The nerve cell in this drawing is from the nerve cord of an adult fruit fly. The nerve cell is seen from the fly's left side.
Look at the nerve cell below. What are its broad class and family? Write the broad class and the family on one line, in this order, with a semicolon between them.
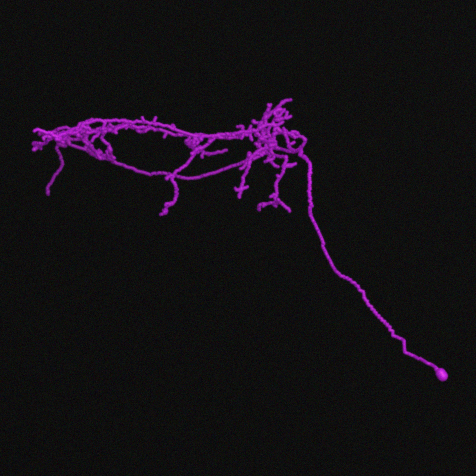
nerve-cord intrinsic neuron; hemilineage 06A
